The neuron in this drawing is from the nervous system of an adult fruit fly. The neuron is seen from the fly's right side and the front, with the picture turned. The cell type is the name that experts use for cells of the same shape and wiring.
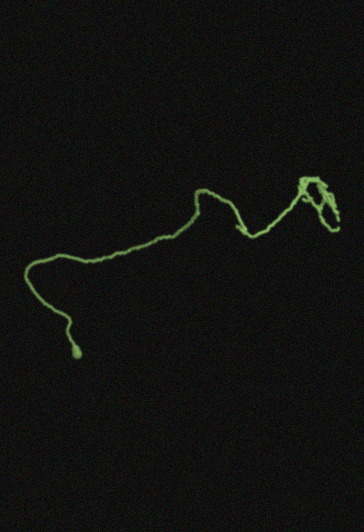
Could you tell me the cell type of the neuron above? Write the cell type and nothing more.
CB1391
